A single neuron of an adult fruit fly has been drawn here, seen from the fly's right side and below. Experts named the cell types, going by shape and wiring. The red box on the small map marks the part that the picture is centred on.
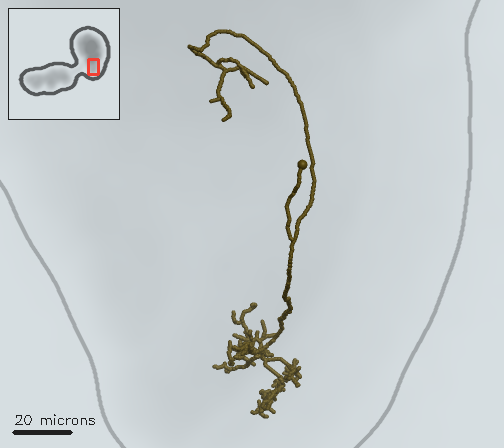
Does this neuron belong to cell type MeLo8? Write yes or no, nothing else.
no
